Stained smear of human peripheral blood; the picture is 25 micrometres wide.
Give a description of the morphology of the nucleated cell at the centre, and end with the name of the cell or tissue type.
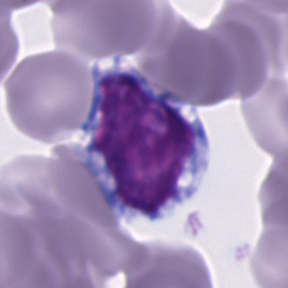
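Most of the cell is taken up by the nucleus. It's a single mass without lobes, and its outline looks somewhat angular. In the rim of cytoplasm I notice several small clear spaces, but no distinct granules that I can make out. I'd call this a typical lymphocyte.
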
